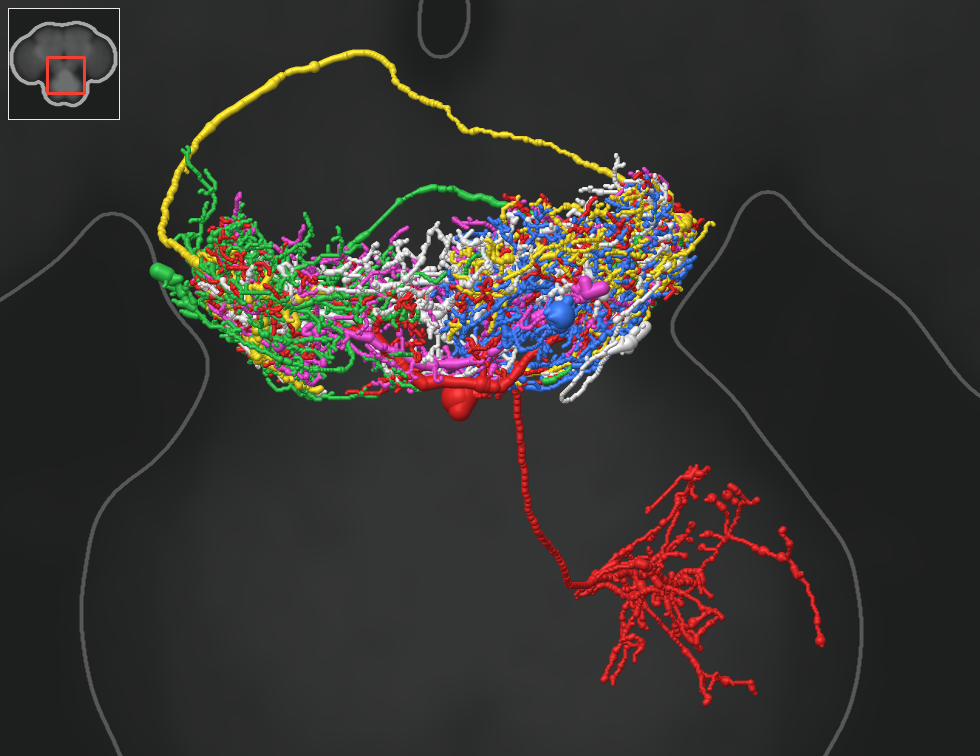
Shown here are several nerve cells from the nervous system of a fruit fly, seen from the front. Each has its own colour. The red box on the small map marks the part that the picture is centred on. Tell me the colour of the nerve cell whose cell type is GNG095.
blue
